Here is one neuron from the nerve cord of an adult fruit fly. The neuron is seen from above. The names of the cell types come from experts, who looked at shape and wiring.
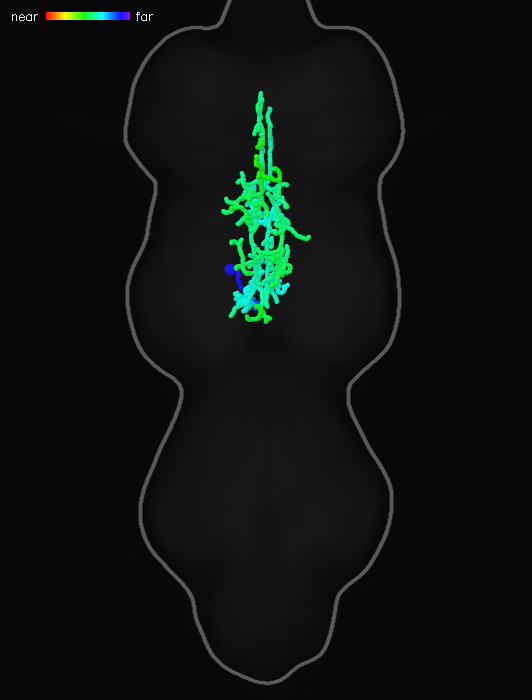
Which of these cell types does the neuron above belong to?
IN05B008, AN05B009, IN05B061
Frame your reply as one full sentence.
The cell type designation of this neuron is IN05B061.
